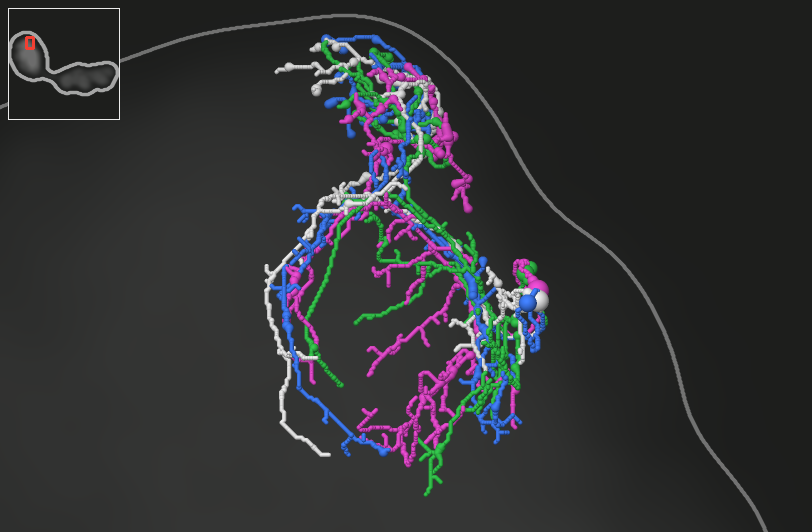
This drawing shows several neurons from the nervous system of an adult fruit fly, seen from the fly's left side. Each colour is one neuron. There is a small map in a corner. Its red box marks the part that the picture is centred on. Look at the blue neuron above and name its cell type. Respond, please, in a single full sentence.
Under cell type classification, the neuron is LHPV6a9_b.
